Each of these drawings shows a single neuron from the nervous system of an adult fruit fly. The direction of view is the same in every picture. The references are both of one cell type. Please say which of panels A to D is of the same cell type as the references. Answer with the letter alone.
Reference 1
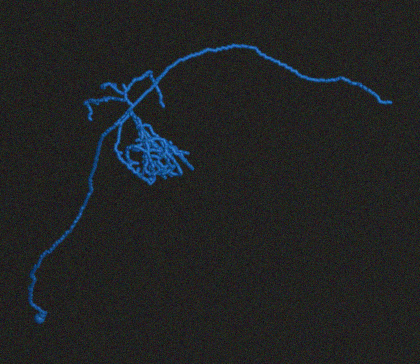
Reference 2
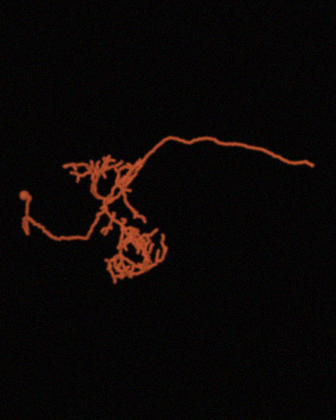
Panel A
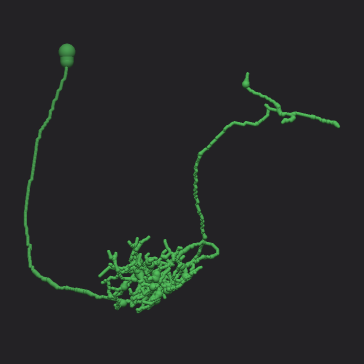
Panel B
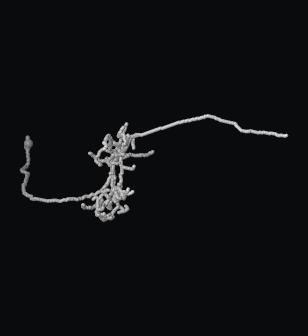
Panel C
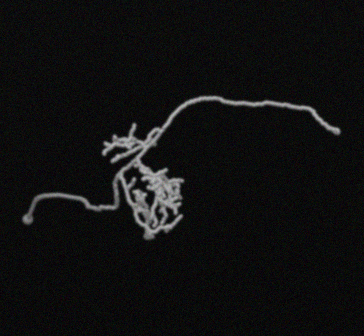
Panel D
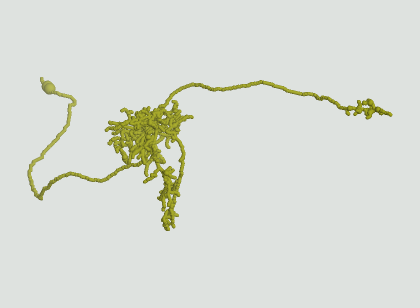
C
